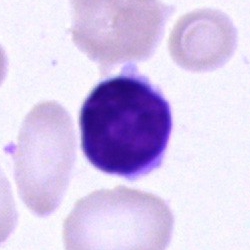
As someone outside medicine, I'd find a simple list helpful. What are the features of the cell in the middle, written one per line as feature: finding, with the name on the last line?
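Outline: round
Cytoplasm: very scant, at most a thin rim at the edge
Chromatin: dense, dark purple
Bleb: small and pale, at the top edge
Name: lymphocyte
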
